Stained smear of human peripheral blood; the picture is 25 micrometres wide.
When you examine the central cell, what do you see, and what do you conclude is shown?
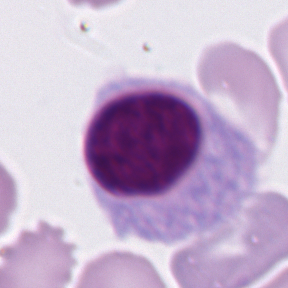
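Notice the outer edge, irregular and slightly ragged rather than smoothly round. The chromatin's dark purple and dense, with a coarse, clumped look, and there's no distinct nucleolus standing out. Cytoplasm's a pale lavender-blue. That's a hairy cell.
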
